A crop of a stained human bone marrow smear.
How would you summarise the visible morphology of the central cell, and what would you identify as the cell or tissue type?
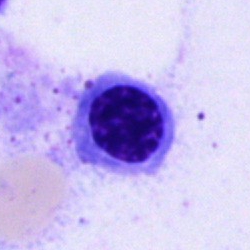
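Nucleus occupies most of the cell; only a narrow cytoplasmic rim remains. Chromatin dark purple, coarsely clumped. No visible granules in the cytoplasm. Small purple specks scattered in the background, mostly left of the cell. Cell: erythroblast.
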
